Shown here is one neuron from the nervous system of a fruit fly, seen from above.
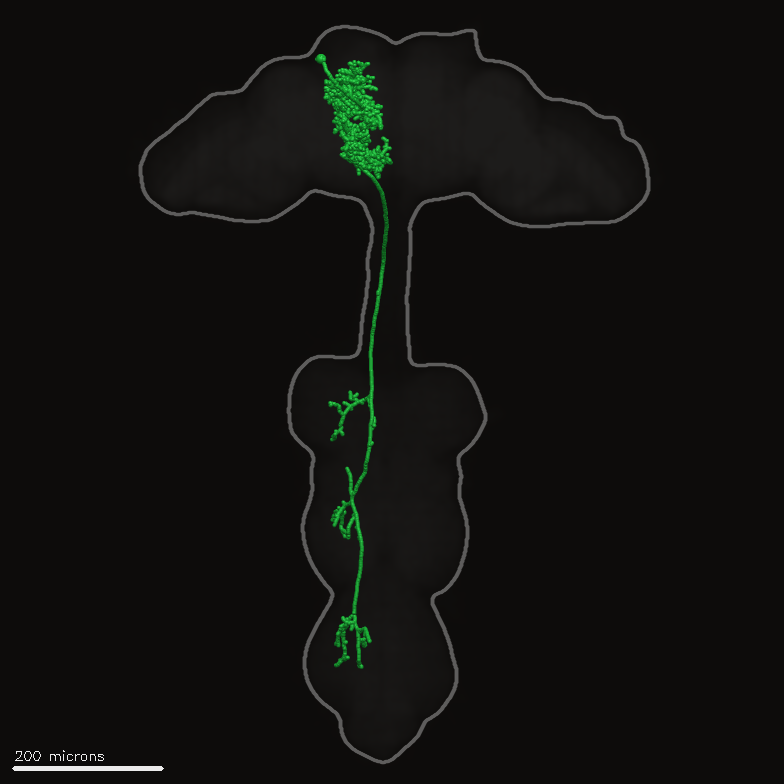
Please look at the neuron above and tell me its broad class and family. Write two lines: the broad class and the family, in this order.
descending neuron
hemilineage WEDd1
